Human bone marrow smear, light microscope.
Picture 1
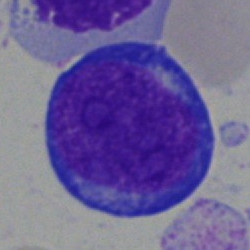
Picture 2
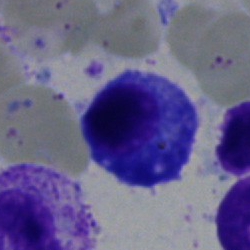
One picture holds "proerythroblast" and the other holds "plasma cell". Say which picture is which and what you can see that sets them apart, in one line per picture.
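In picture 1 we see a proerythroblast: The cytoplasm forms a narrow rim around the nucleus.
In picture 2 we see a plasma cell: The cytoplasm is abundant and stains a deep blue.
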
